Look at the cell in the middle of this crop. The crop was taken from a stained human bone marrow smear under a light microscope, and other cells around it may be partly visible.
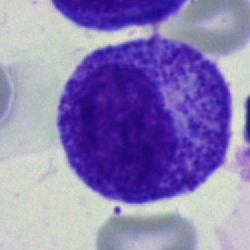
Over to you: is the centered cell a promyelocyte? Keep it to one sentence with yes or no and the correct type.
Yes, the cell positioned at the centre of the crop is a promyelocyte.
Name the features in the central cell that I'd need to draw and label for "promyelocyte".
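Promyelocyte: nucleus toward the left side of the cell, taking up most of it. Fine dark purple granules scattered through the cytoplasm, with further granules lying over the nucleus.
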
